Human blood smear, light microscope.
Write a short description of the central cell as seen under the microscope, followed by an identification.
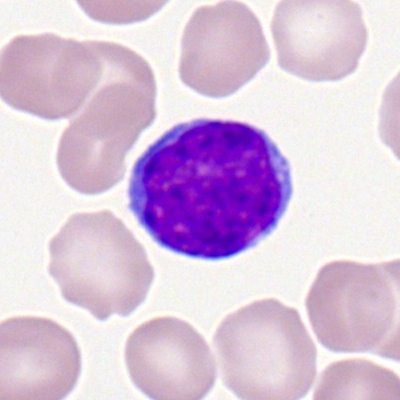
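Looking at the outline first, it is roughly round. Inside, the chromatin is dense and coarsely clumped, with small paler patches lying between the dark masses. I can't make out any nucleoli in the nucleus. Nor do I see granules anywhere in the cytoplasm. So this is a lymphocyte.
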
